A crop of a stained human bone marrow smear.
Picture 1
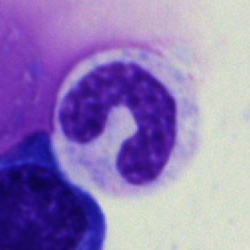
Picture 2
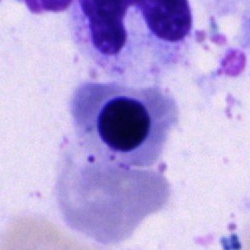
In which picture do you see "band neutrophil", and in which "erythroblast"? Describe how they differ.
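A band neutrophil is what picture 1 shows, and an erythroblast is what picture 2 shows. In picture 1 the round, smooth cell holds a horseshoe-shaped nucleus whose open side faces the lower left.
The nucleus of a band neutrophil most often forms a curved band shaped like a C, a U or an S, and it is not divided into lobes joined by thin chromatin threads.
Its chromatin is dark purple and coarsely clumped.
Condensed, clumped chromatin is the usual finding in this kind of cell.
In picture 2 the chromatin is instead uniformly dense and very dark, showing no structure.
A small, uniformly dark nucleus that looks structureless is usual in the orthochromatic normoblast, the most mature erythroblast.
Neither nucleus shows a nucleolus. The cytoplasm also differs: in picture 2 it is abundant, covering far more area than the nucleus, and pale greyish-blue.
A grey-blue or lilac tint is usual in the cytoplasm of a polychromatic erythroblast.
In picture 1, a deep blue-staining cell touches the lower left edge of the band neutrophil.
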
